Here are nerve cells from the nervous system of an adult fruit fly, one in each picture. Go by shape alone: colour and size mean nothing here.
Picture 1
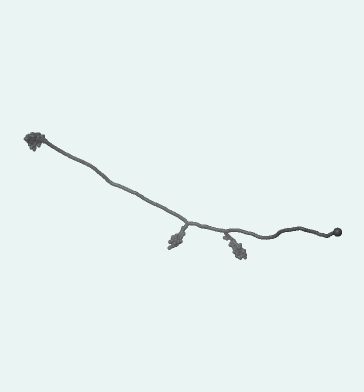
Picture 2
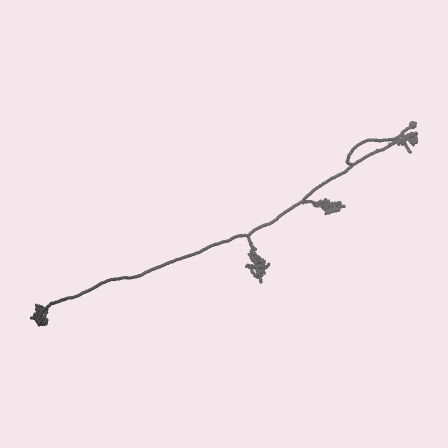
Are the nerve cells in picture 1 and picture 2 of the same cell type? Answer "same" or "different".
same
